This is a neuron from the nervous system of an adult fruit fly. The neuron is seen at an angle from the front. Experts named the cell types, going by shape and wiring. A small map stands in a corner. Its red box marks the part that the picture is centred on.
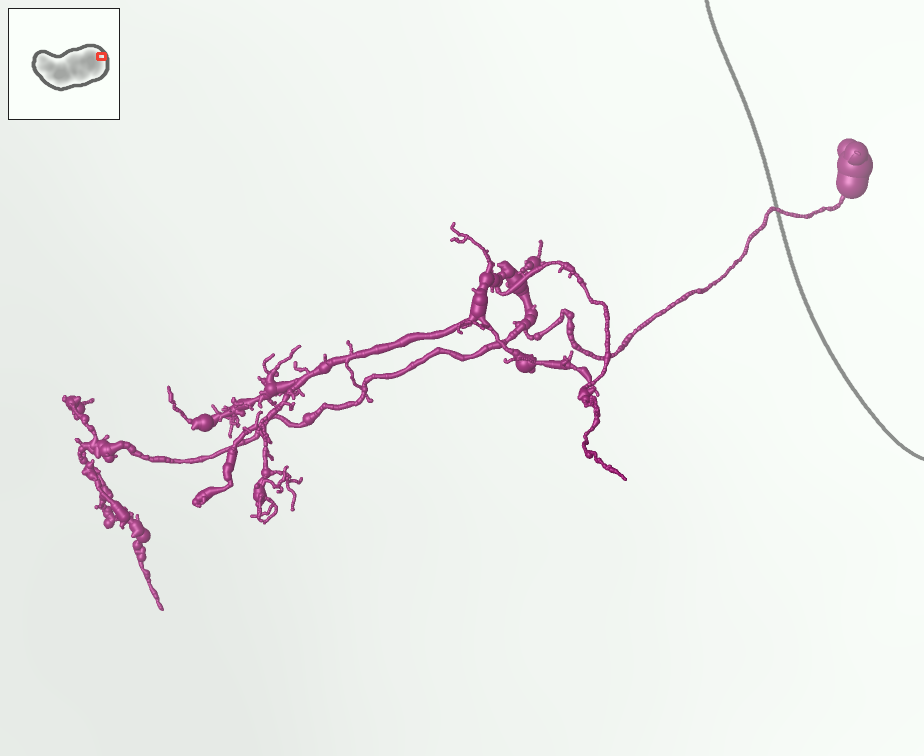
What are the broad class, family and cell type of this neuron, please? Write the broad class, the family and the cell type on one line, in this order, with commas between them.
optic-lobe intrinsic neuron, Mi, Mi15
